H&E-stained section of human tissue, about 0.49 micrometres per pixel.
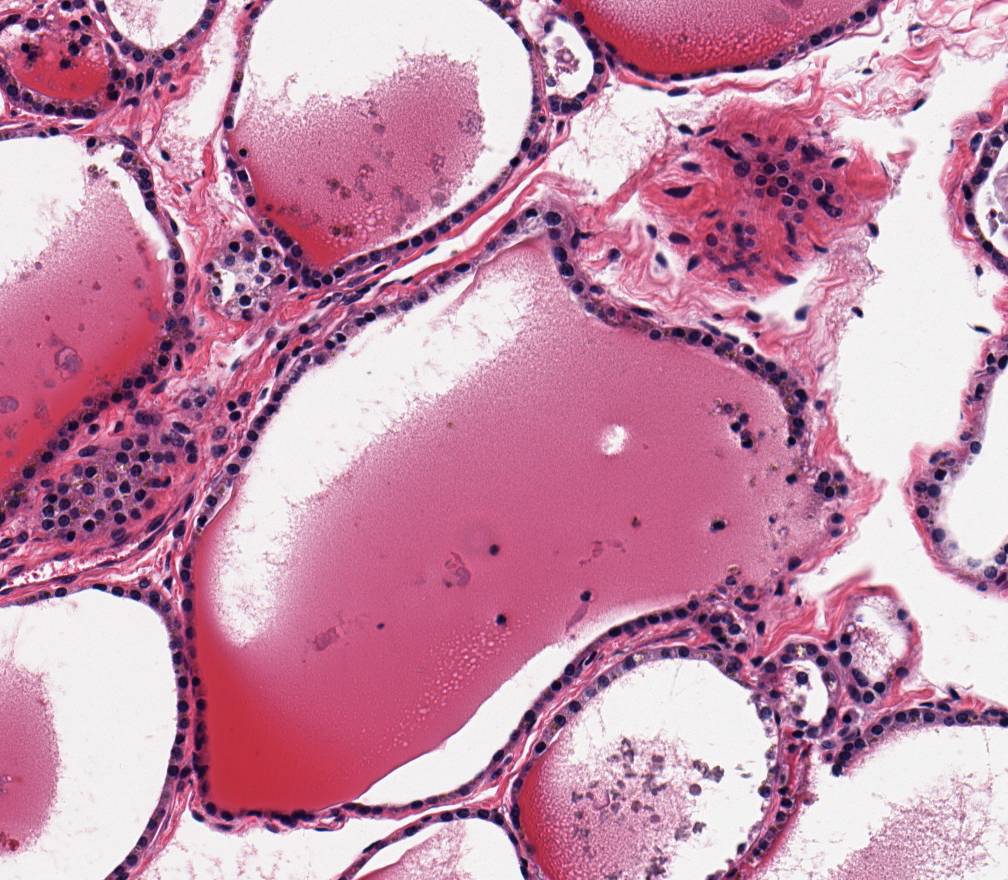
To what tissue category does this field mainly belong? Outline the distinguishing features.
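Right, thyroid follicle is what this field mostly shows. Closely packed rounded follicles of widely varying size, the largest in the centre, make it up. Thin strands of pink fibrous stroma separate them. Each has a single layer of flattened to low cuboidal lining cells, their small, round, dark nuclei evenly spaced, not overlapping.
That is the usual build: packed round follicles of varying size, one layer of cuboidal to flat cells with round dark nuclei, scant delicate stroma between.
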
